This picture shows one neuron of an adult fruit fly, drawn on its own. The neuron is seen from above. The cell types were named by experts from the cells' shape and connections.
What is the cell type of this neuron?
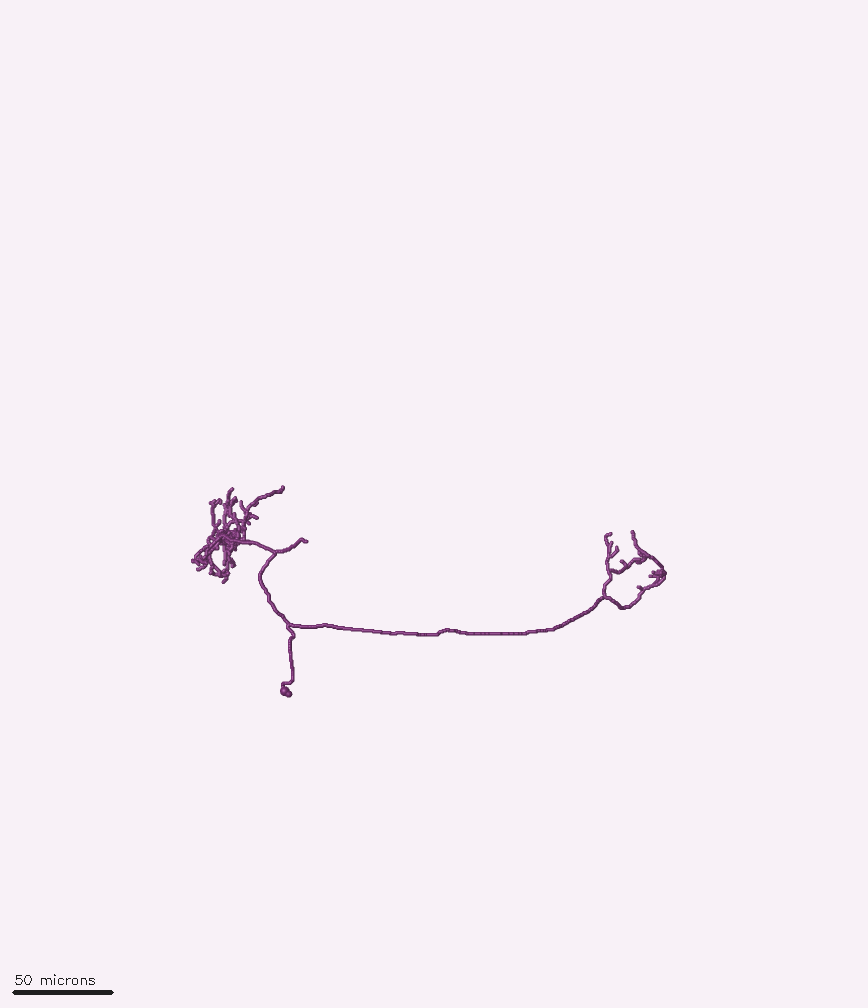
WED166_d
